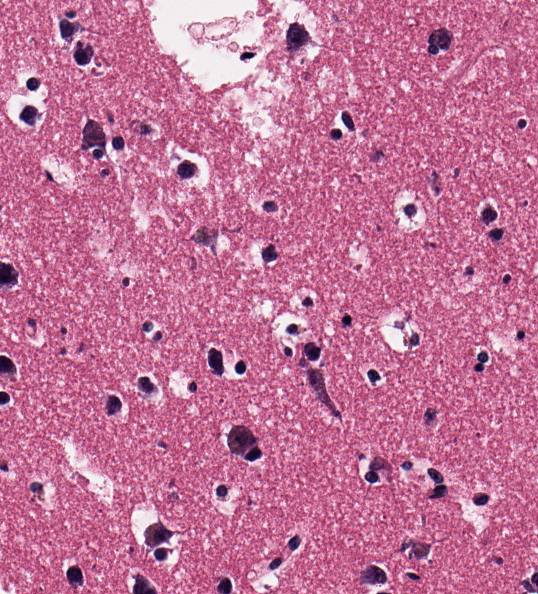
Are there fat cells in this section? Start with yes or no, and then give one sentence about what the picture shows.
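No. No epithelium, fat cells or muscle fibres are present anywhere in the field.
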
